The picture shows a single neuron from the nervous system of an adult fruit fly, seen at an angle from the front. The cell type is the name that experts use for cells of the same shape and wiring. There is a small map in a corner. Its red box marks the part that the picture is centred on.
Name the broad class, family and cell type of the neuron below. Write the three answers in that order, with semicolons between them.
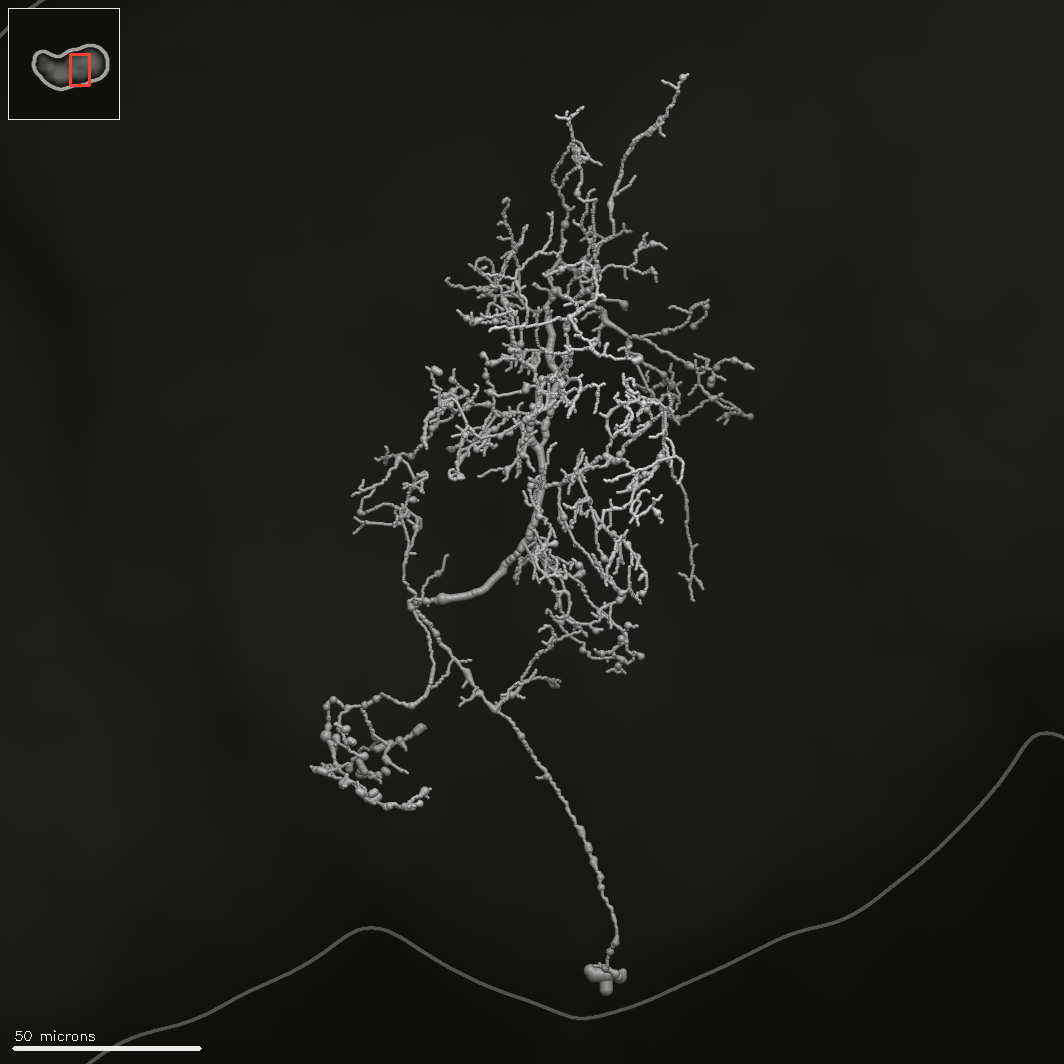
central-brain intrinsic neuron; hemilineage MX3; CB0609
